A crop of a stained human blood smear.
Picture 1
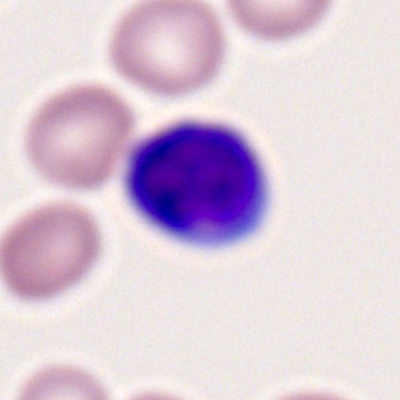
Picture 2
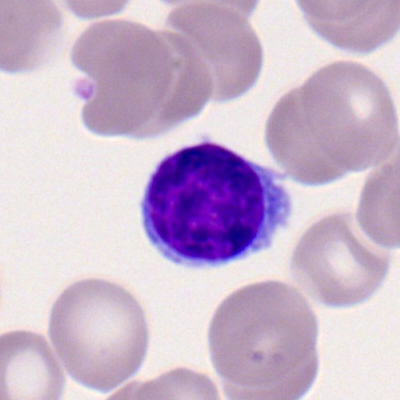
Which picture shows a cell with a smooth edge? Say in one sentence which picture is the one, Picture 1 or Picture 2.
The smooth outline belongs to the cell in picture 1.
